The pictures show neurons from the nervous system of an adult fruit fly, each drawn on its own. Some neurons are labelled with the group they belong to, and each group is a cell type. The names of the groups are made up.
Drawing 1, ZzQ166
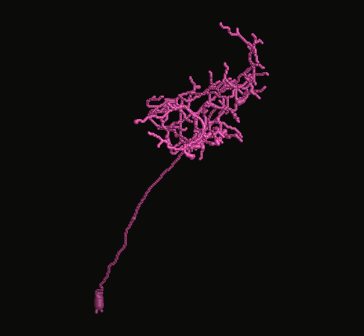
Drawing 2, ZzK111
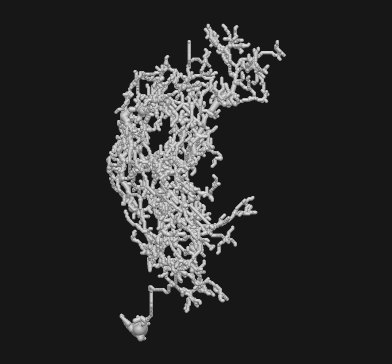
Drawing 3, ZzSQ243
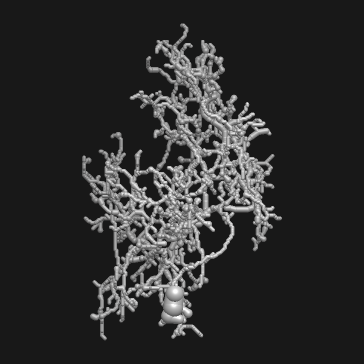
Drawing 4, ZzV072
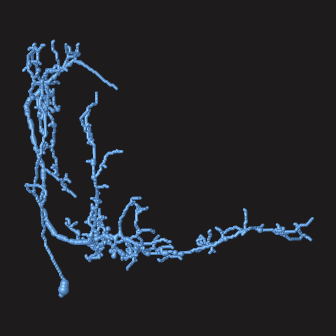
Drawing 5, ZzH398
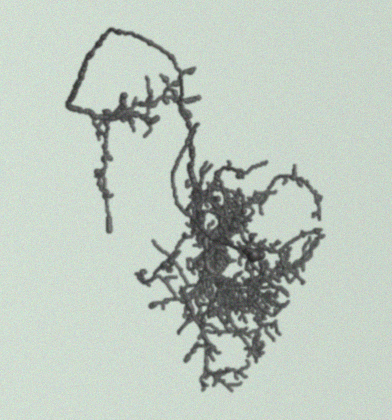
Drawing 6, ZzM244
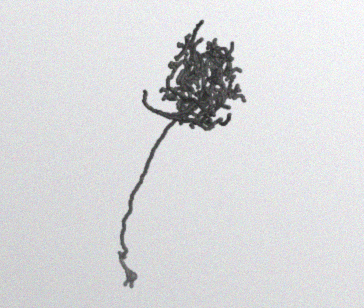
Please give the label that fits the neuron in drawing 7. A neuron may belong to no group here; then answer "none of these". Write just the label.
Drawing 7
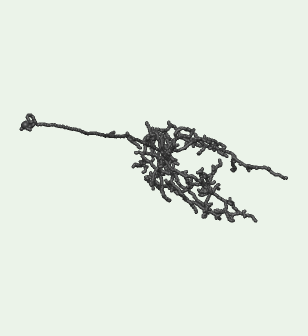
ZzM244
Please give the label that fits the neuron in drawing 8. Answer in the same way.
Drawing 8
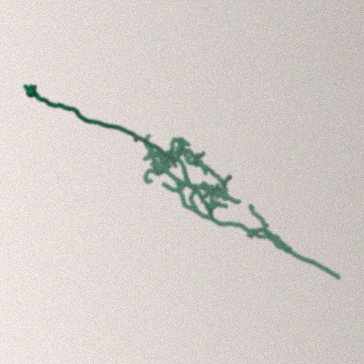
none of these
